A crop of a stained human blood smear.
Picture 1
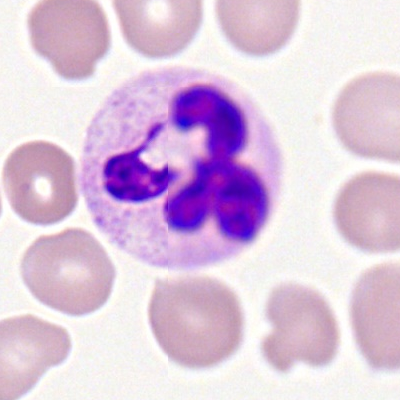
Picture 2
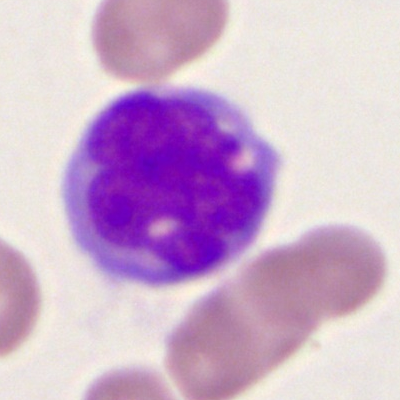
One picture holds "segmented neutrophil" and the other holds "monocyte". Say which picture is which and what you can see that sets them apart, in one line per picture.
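In picture 1 we see a segmented neutrophil: The cytoplasm holds fine, small pinkish-purple granules spread throughout.
In picture 2 we see a monocyte: No granules are visible in the cytoplasm.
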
